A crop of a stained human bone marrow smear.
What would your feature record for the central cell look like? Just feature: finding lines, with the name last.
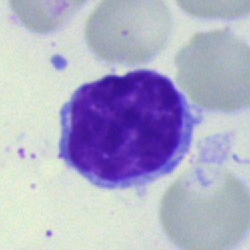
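Chromatin: dark purple, fairly dense, broken by thin paler streaks
Nucleolus: none distinct in the nucleus
Granules: none visible in the cytoplasm
Outline: slightly ragged, with small irregular bulges along the right and lower edges
Identity: lymphocyte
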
